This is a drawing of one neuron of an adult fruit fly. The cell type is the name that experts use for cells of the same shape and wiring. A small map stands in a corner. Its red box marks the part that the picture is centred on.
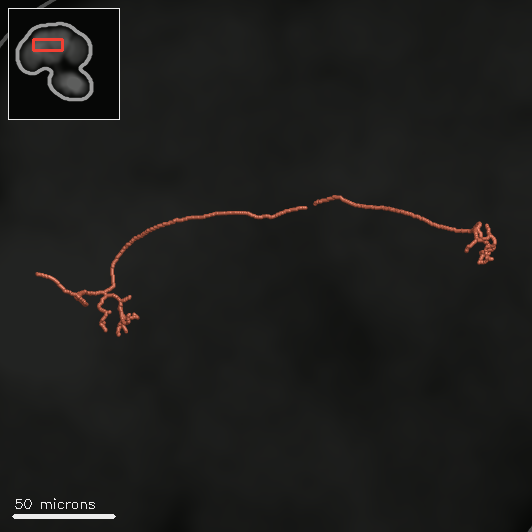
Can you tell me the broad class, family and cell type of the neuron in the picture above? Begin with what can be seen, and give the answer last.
No cell body is drawn. From left to right in the picture it spans about 250 microns. This is a sensory neuron entering the brain. The name of its family is class olfactory. It is of cell type ORN_VL2p.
